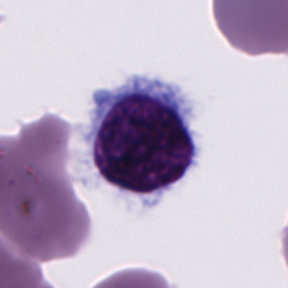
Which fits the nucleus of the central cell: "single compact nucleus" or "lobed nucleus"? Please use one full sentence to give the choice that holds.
Within the cell, the nucleus is one undivided, compact round, oval or kidney-shaped mass.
